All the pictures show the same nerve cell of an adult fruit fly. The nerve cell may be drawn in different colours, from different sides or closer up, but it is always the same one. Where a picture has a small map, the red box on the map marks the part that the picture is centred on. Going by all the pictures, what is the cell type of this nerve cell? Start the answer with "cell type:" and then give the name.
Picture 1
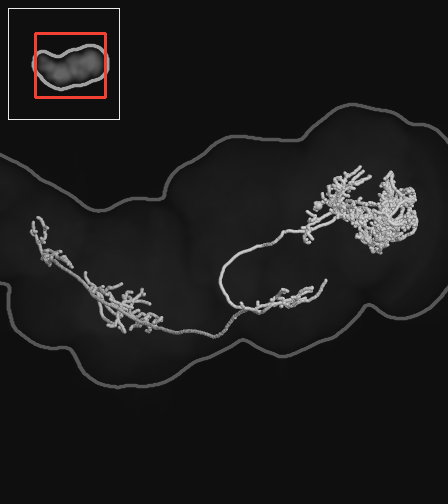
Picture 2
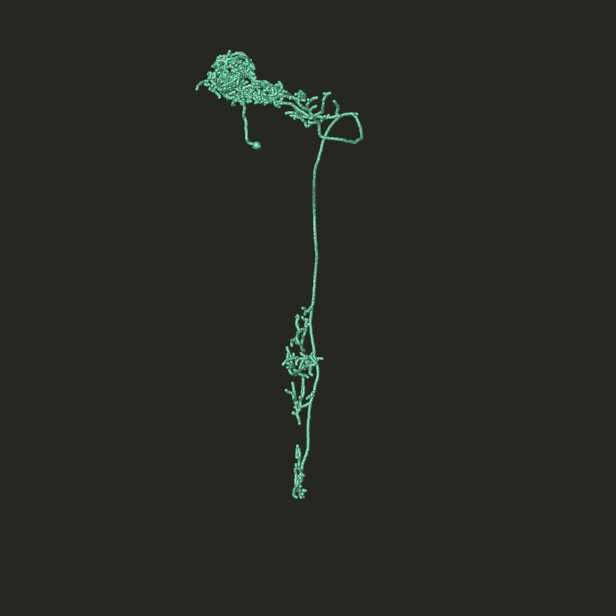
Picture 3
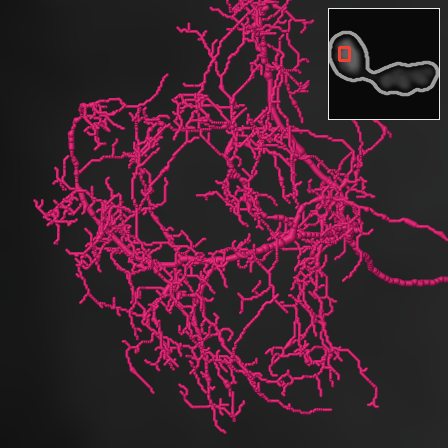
cell type: DNp66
